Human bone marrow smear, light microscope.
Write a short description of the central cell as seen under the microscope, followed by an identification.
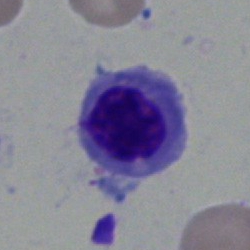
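Look first at the outline: roughly round, with an edge that is slightly uneven. The nucleus lies off-centre, toward the left. Its chromatin is dark purple and coarsely clumped. Around it runs a moderate rim of blue cytoplasm. This cell is an erythroblast.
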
